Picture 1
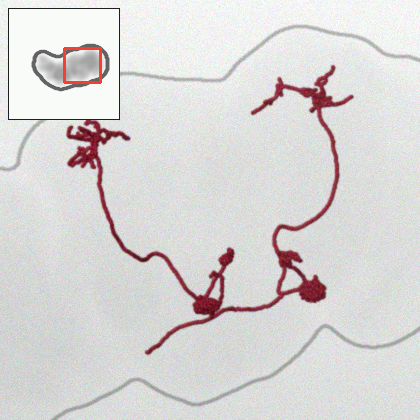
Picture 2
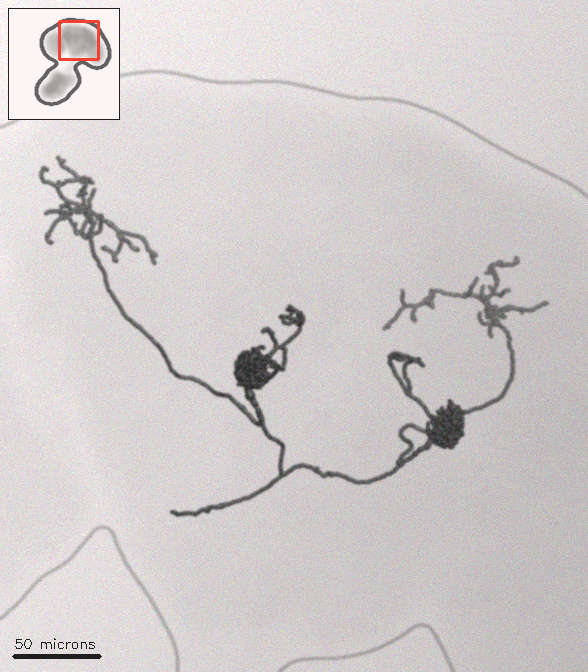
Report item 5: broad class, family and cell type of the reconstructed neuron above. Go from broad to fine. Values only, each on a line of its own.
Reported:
central-brain intrinsic neuron
class ALPN
V_ilPN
